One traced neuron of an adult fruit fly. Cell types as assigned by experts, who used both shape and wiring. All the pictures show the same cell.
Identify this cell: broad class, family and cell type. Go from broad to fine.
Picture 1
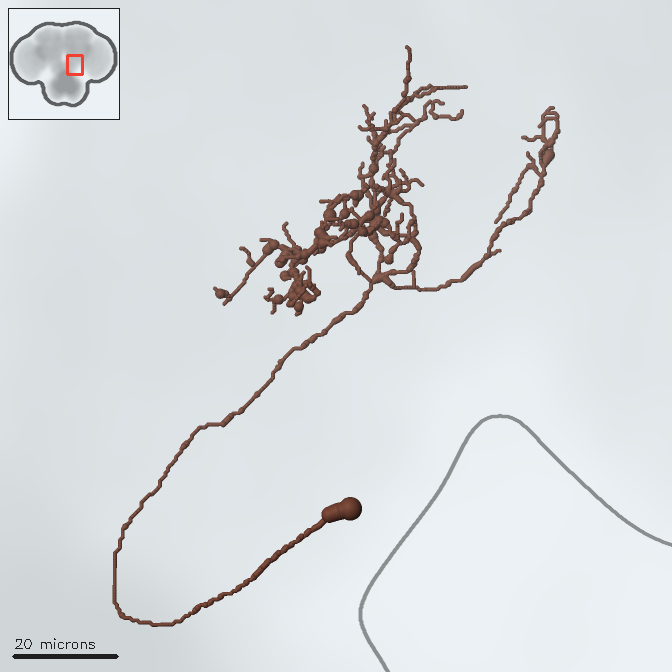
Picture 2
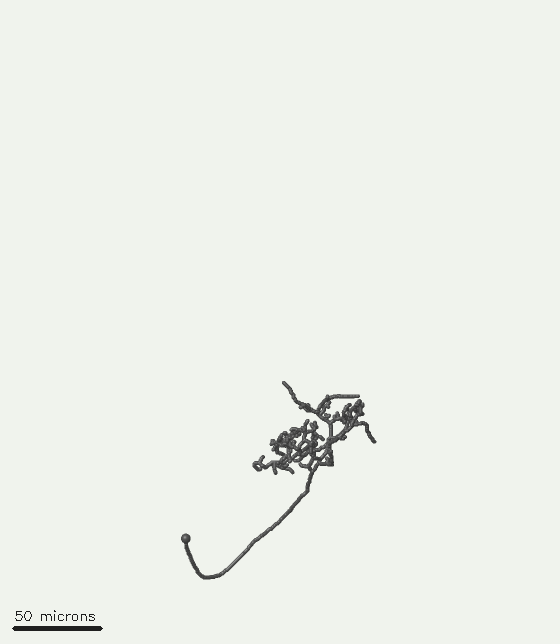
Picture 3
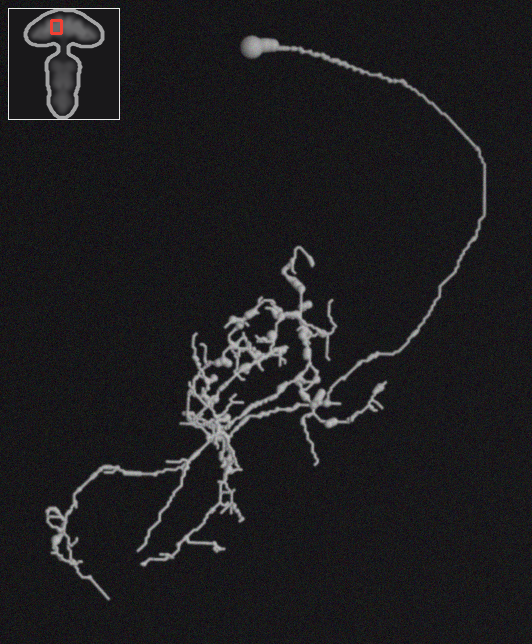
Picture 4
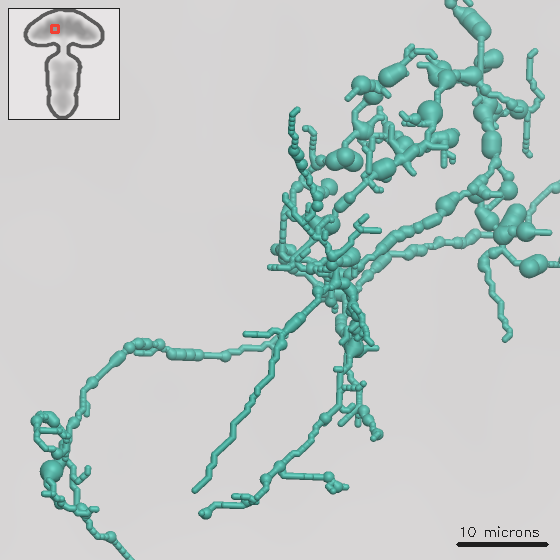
central-brain intrinsic neuron; hemilineage MD3; CB0986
